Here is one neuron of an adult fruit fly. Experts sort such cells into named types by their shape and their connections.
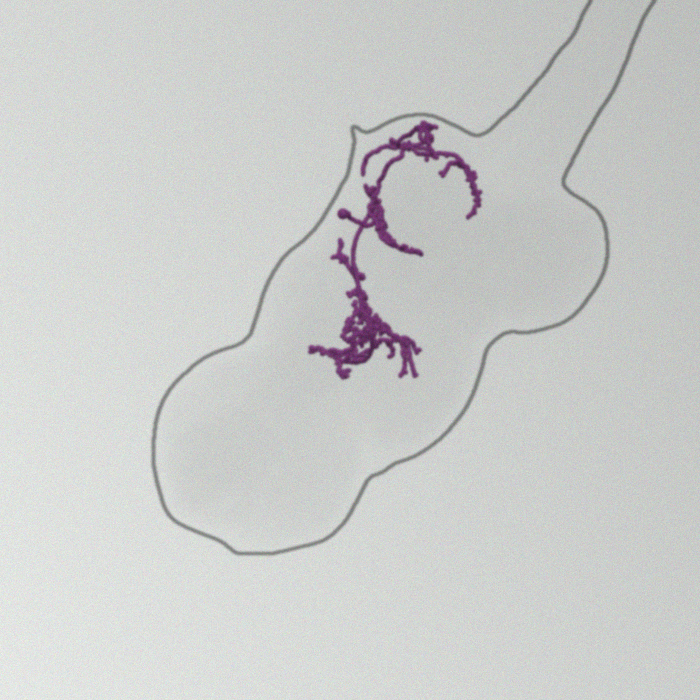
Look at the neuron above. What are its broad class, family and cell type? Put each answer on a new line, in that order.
nerve-cord intrinsic neuron
hemilineage 03A
IN03A029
